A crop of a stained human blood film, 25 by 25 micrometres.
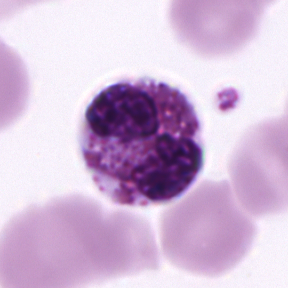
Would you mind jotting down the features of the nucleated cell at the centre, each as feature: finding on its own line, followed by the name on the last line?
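Outline: round, smooth
Size: about 11 micrometres across
Nucleus: two lobes, upper left and lower right
Chromatin: dense, dark purple, clumped
Granules: mainly beside nucleus, lobes not hidden
Name: eosinophil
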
